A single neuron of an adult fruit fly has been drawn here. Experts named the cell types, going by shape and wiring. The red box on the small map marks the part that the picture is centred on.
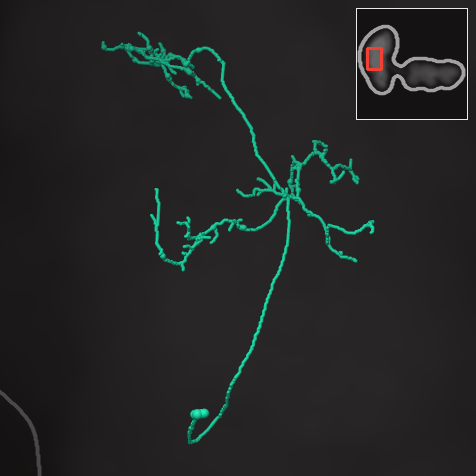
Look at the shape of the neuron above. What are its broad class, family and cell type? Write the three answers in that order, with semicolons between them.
central-brain intrinsic neuron; hemilineage SIPa1_ventral; CB2577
